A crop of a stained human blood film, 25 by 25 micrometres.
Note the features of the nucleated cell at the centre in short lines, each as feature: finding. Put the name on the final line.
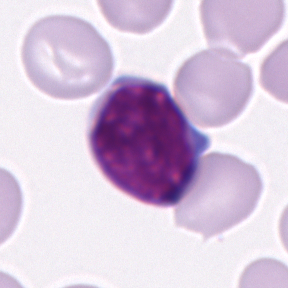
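Chromatin: dense, dark purple, coarsely clumped
Nucleus: oval, about 11 by 8 micrometres, filling nearly the whole cell
Cytoplasm: only a very thin rim around the nucleus
Granules: none in the cytoplasm
Answer: typical lymphocyte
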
